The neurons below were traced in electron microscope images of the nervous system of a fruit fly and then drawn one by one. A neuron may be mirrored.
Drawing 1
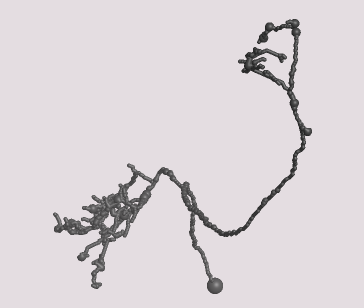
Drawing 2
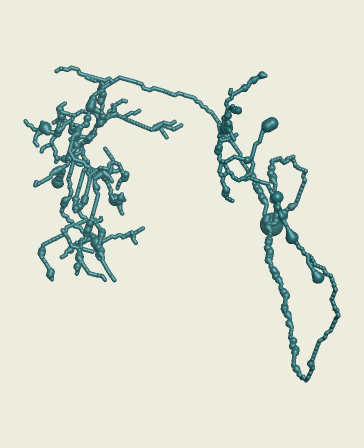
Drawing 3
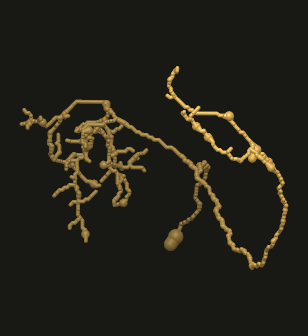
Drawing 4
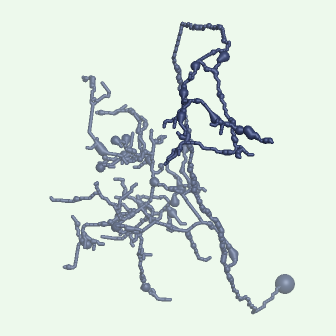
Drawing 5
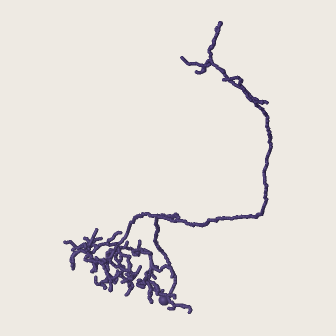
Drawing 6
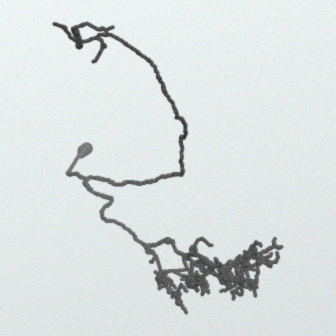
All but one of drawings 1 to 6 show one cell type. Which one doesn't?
Drawing 6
